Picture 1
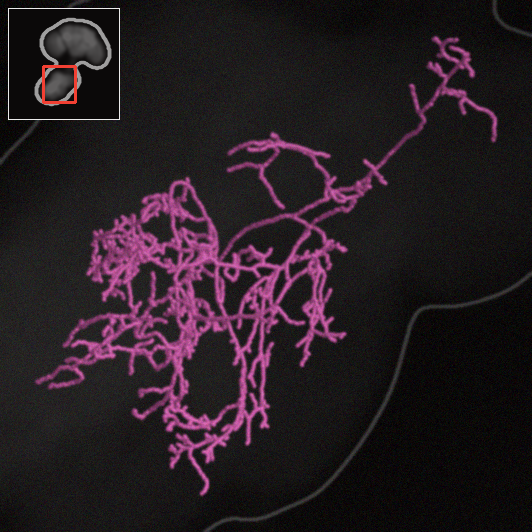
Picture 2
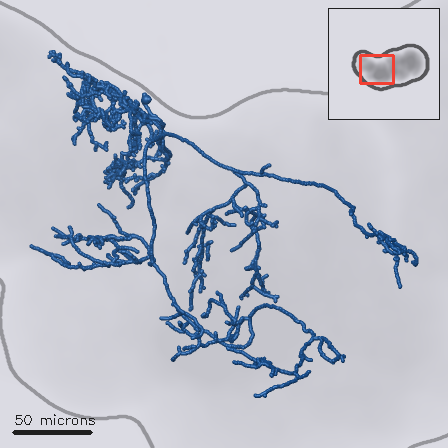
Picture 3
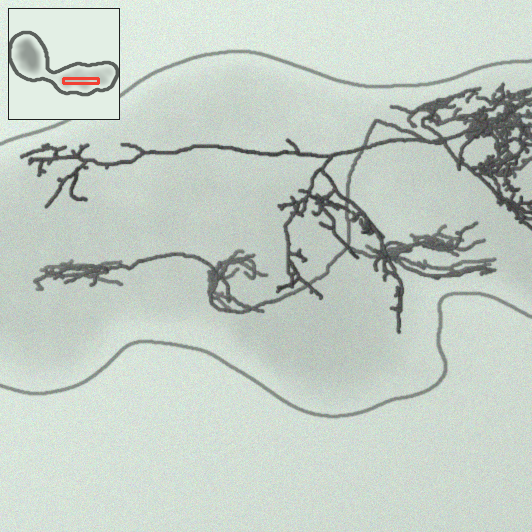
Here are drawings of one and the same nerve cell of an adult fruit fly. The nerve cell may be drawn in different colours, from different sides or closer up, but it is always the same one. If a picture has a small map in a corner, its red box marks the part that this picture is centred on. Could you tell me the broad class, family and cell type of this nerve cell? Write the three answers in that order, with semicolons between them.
nerve-cord intrinsic neuron; hemilineage 17B; IN17B008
